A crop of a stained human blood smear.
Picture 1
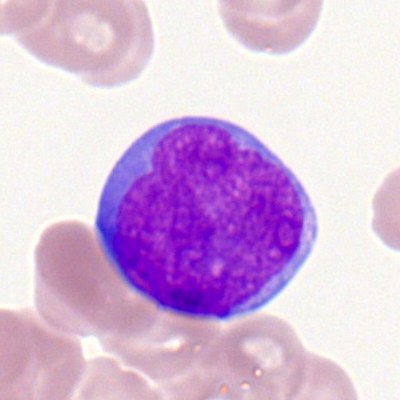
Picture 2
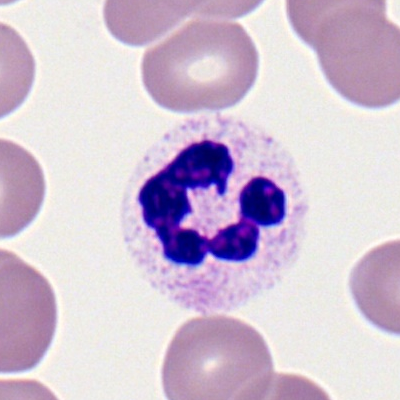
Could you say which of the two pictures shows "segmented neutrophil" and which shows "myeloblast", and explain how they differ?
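Myeloblast: picture 1. Segmented neutrophil: picture 2. The myeloblast has a smooth, roughly round outline and a nucleus that fills most of the cell.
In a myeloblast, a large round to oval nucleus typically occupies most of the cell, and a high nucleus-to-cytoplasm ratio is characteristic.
A notch marks the upper edge of this nucleus. No granules are visible in the cytoplasm, and red cells touch the lower left edge. The segmented neutrophil has a round, smooth outline and a nucleus divided into several separate lobes, set in a curved ring around a central patch of cytoplasm. Its chromatin is dense, dark purple and clumped.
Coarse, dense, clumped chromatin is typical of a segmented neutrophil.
The cytoplasm is plentiful and pale pink, with fine lilac granules spread evenly through it.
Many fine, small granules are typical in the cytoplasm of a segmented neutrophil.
Differences: a single notched nucleus filling most of the myeloblast against several lobes in a ring in the neutrophil, and no visible granules against evenly spread lilac granules in plentiful cytoplasm. Both cells have smooth, round outlines.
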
